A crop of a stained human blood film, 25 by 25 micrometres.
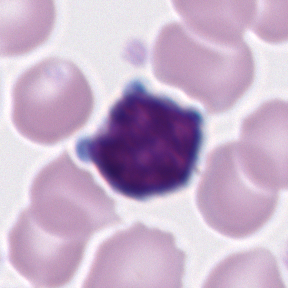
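Typical lymphocyte; cell about 11 micrometres across, nucleus about 9 micrometres across. Nucleus a single unlobed mass. Only a very thin rim of cytoplasm around it, pale blue where visible. Small pale-blue knobs bulge from the left and upper-left edge.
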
